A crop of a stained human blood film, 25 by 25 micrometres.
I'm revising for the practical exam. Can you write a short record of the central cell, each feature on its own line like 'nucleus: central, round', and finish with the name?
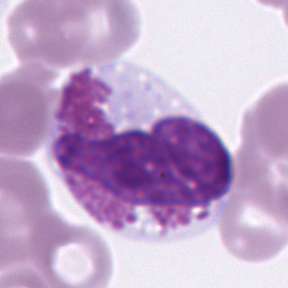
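Lower edge: lined by a band of coarse purple granules beneath the nucleus
Nuclear form: elongated, folded band across the lower half of the cell
Chromatin: dark purple, dense
Upper-right cytoplasm: pale, almost colourless
Identity: eosinophil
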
